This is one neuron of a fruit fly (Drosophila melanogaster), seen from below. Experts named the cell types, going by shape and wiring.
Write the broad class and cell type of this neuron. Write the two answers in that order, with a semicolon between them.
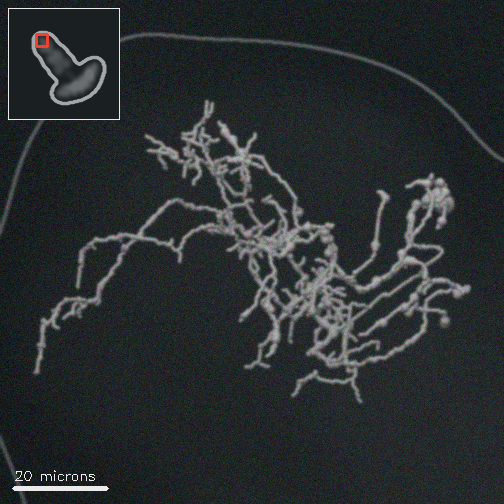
nerve-cord intrinsic neuron; INXXX417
